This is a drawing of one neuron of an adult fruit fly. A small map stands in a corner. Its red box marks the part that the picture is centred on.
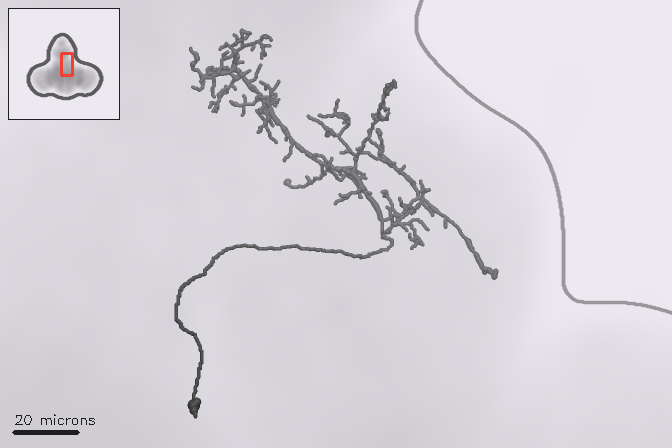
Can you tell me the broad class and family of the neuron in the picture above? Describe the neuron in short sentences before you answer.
The cell body is at the lower left of the picture. By the scale bar it is about 120 microns tall in this view. Dozens of branch ends can be seen. Its broad class is nerve-cord intrinsic neuron. The family is hemilineage 06B.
